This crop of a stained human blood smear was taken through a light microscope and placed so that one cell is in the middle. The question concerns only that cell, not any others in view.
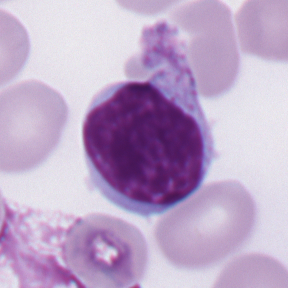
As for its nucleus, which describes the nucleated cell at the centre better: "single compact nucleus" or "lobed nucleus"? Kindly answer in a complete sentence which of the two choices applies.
The nucleus is neither lobed nor band-shaped but one compact round, oval or kidney-shaped mass.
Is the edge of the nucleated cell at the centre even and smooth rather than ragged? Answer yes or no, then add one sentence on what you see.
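No. At the upper right, a tapering extension carrying fine purplish granules reaches upward from the cell.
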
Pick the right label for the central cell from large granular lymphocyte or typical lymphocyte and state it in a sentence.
The cell centered in this field of view is a large granular lymphocyte.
